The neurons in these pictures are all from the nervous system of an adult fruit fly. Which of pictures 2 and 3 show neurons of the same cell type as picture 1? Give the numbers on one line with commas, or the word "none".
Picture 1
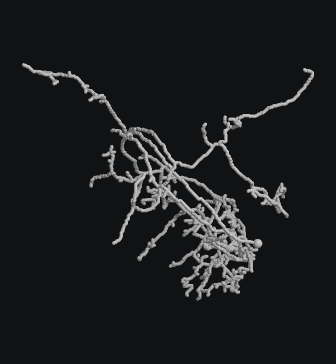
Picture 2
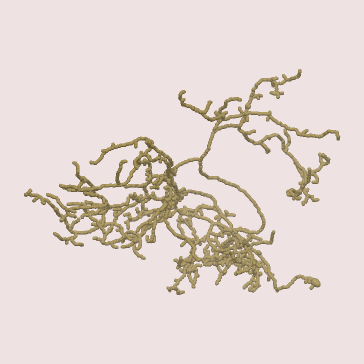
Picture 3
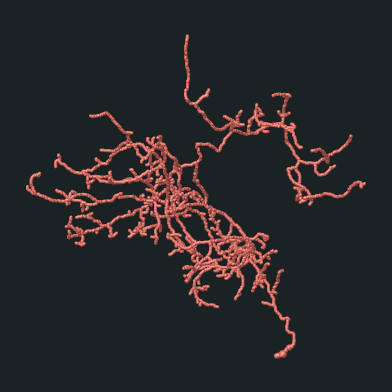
none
